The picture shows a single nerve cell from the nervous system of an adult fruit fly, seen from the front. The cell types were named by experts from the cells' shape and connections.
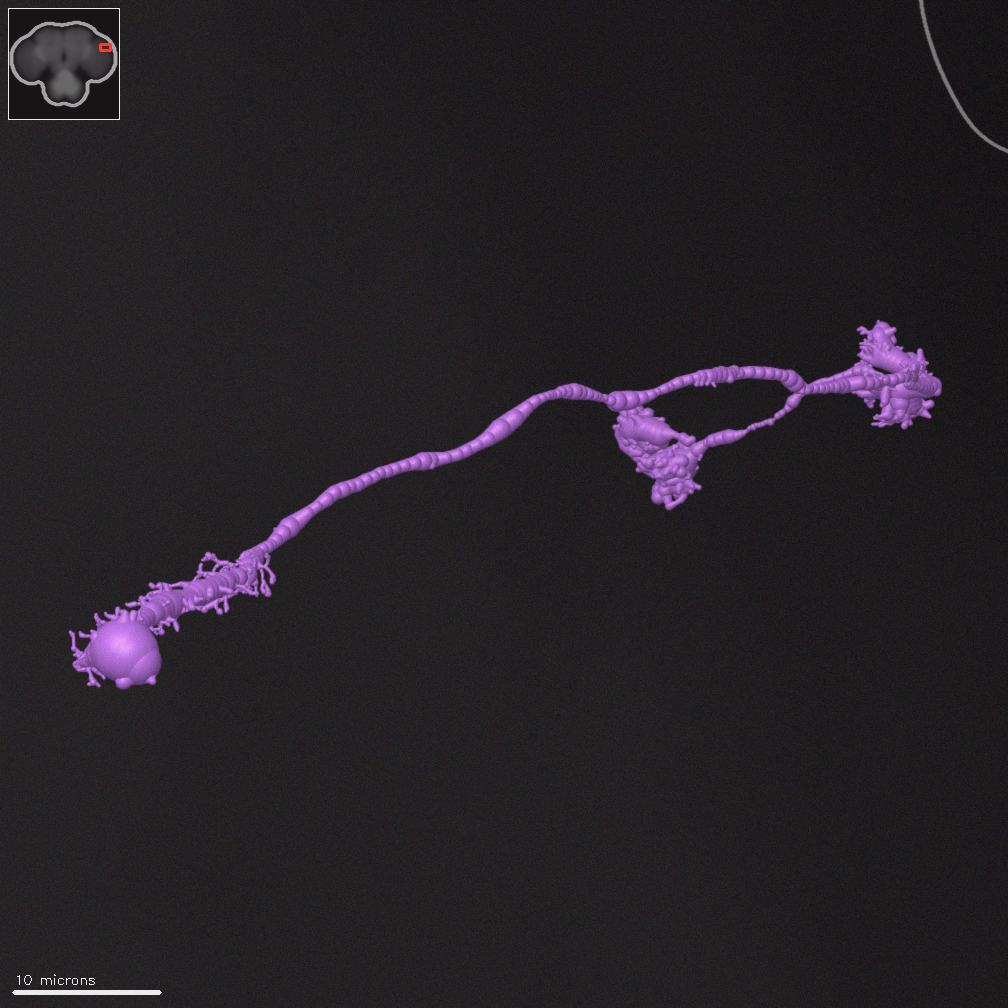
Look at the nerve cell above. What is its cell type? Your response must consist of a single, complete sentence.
The cell type given to this neuron is L1.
